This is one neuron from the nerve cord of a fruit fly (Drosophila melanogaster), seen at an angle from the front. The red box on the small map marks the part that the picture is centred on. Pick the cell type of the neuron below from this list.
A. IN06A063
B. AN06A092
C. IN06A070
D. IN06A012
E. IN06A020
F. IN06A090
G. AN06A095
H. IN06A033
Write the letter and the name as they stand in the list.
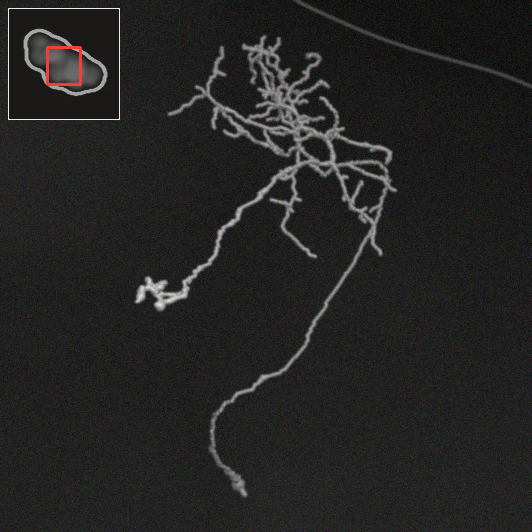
C. IN06A070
